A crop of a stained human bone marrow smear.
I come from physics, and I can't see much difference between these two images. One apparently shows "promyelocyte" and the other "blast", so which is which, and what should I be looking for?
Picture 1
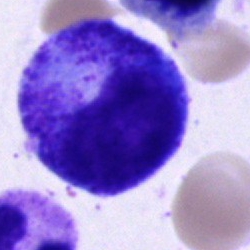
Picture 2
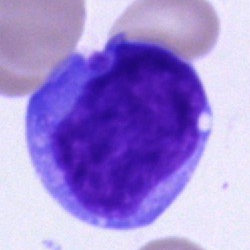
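Picture 1 shows the promyelocyte and picture 2 the blast. Outline: the promyelocyte is roughly round, the blast round to oval and mostly smooth. Granules: purple granules are scattered over the promyelocyte, most densely in its upper-left part, while no distinct granules are seen in the cytoplasm of the blast.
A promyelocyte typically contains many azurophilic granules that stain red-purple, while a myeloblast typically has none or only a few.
The granules therefore set picture 1 apart from picture 2. Other points in the promyelocyte: a pale clear patch lies in its upper-left part, and pale unstained red cells lie beside it at the upper left and on the right. Other points in the blast: the chromatin is dark purple with patchy lighter areas rather than evenly smooth, the cytoplasm stains deep blue, a single small clear vacuole lies at its right edge, and red cells touch its top edge.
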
